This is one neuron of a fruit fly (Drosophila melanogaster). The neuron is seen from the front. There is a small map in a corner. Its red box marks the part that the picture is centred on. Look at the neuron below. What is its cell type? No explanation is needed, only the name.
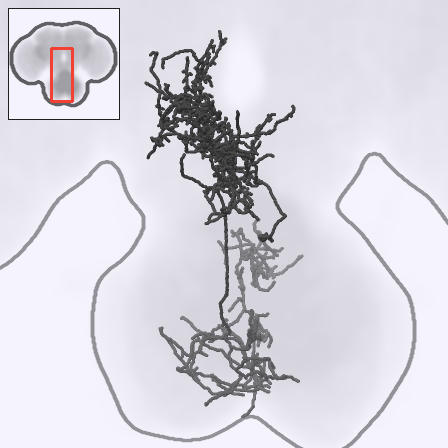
DNg68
